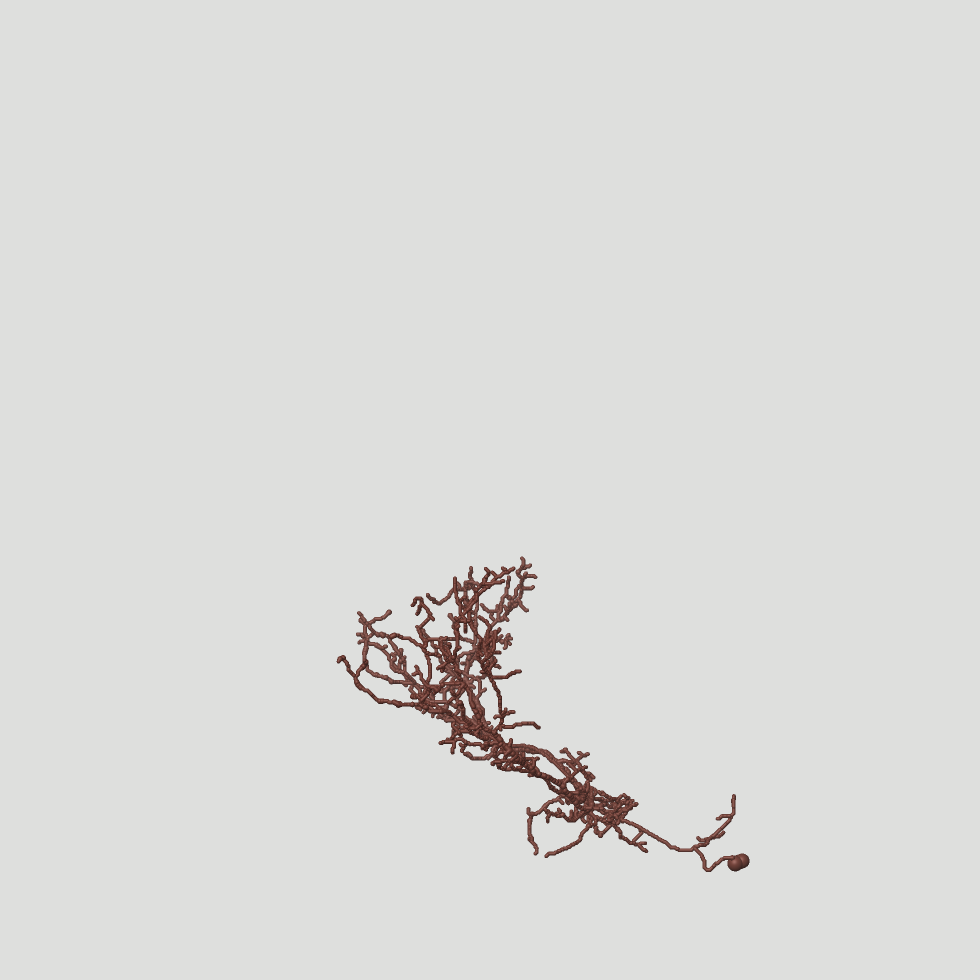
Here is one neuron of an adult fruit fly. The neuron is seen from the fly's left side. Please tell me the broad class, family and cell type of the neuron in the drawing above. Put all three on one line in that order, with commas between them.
central-brain intrinsic neuron, hemilineage LB0, SAD099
